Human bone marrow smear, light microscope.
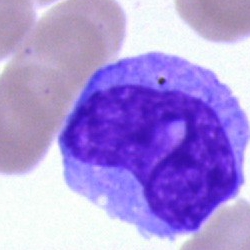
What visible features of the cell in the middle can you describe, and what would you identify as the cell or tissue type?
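Hmm, the outline is irregular, with a slightly wavy edge. The nucleus is folded, a pale cleft lying right of its centre. No coarse granules show in the cytoplasm, though a single tiny black dot sits there just above the nucleus. It's a monocyte.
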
